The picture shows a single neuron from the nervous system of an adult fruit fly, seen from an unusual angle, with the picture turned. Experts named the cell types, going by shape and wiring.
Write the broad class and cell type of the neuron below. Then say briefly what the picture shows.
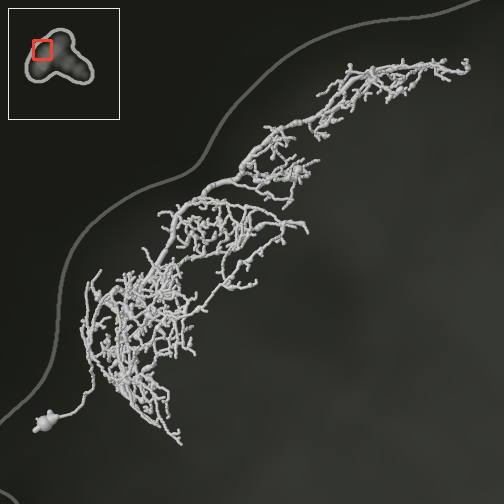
Its broad class is central-brain intrinsic neuron. The cell type is GNG472. Its cell body lies at the lower left of the picture. As drawn here it is about as wide as it is tall.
